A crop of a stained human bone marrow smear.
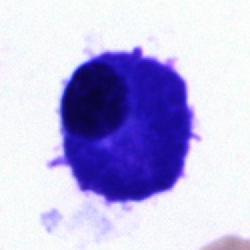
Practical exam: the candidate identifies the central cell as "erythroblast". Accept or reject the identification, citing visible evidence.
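No, erythroblast isn't the right name here; this is a plasma cell. Look first at where the nucleus sits: off-centre, toward the upper left of the cell.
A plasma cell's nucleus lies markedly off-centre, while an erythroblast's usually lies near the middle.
So the position counts for plasma cell and against erythroblast. Now the cytoplasm: abundant, covering more of the cell than the nucleus does, and a deep, intense blue.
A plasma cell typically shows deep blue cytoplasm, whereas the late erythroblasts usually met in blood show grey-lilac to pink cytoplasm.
That colour, too, speaks for plasma cell rather than erythroblast. Just below and to the right of the nucleus lies a slightly paler area of cytoplasm.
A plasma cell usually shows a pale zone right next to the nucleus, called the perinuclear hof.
The paler patch here matches that. The chromatin is very dark and dense, showing little internal detail.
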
